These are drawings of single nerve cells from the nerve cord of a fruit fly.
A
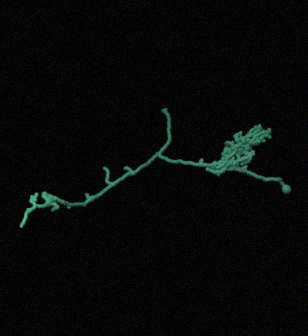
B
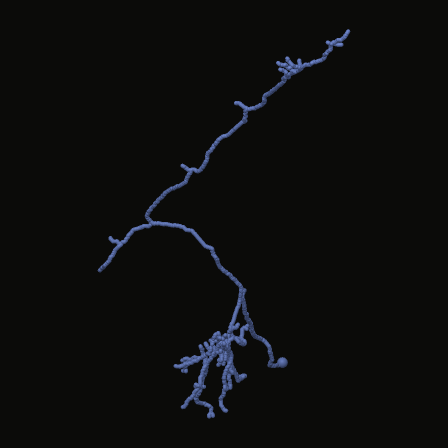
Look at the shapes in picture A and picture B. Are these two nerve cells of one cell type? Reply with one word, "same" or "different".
different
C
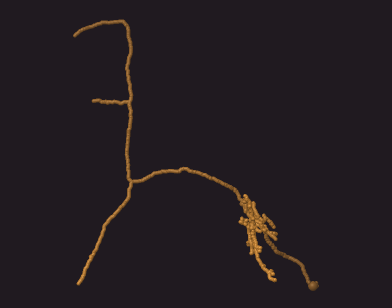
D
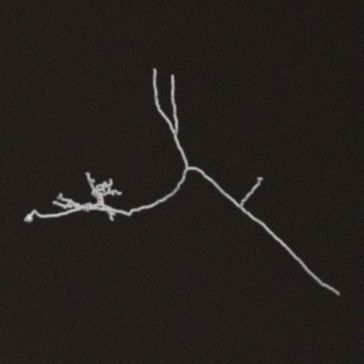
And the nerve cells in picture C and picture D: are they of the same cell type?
same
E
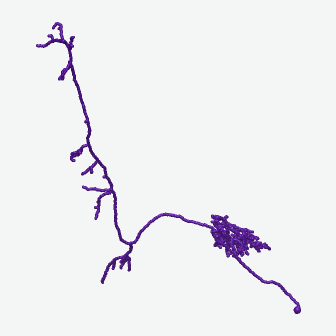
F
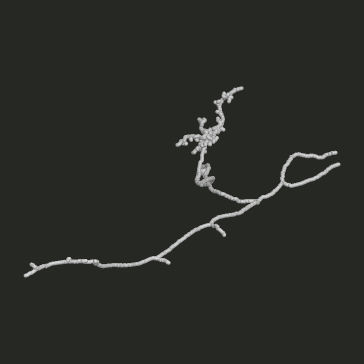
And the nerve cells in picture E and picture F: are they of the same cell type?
different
